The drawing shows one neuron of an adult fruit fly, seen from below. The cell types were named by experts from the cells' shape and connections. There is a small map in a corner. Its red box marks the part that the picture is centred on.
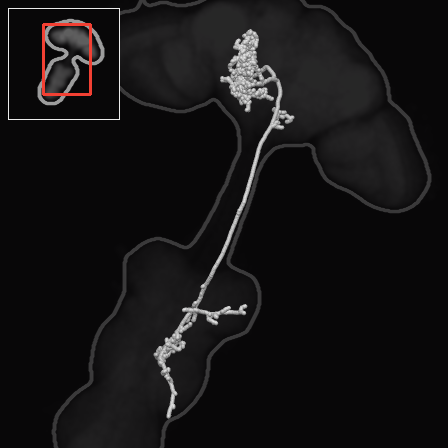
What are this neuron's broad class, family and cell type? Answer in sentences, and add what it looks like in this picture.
Its broad class is descending neuron. Its family is DNp. It is of cell type DNp73. It runs through the neck, between the brain and the nerve cord. In this view it is more than twice as tall as it is wide.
